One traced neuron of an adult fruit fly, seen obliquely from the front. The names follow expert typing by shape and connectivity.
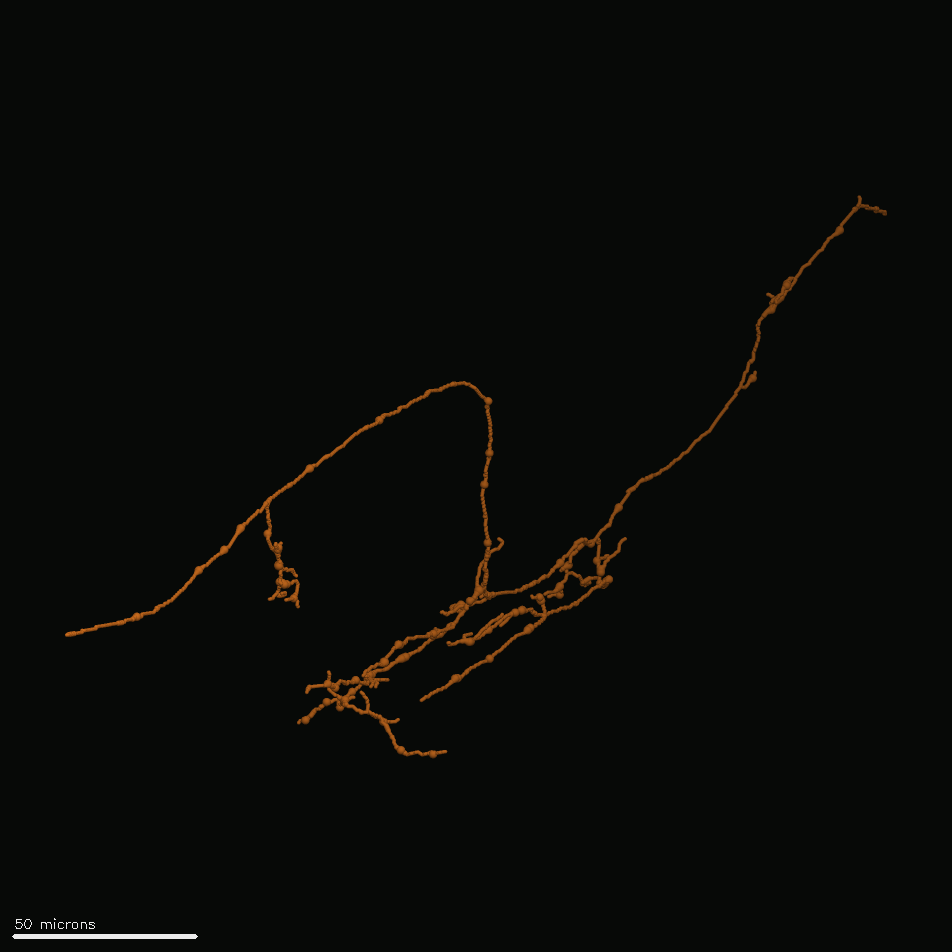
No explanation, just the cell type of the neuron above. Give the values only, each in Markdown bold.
**DNpe041**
